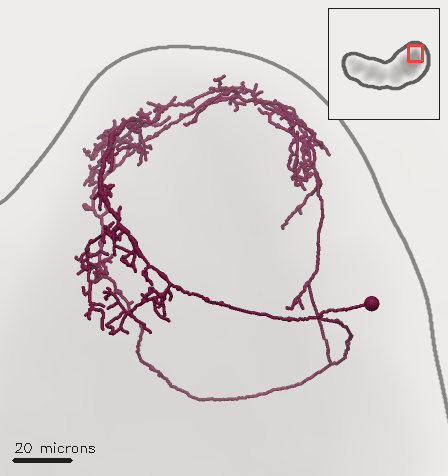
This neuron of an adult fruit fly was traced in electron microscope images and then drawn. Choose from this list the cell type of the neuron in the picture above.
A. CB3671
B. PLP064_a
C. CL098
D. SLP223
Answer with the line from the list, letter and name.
D. SLP223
